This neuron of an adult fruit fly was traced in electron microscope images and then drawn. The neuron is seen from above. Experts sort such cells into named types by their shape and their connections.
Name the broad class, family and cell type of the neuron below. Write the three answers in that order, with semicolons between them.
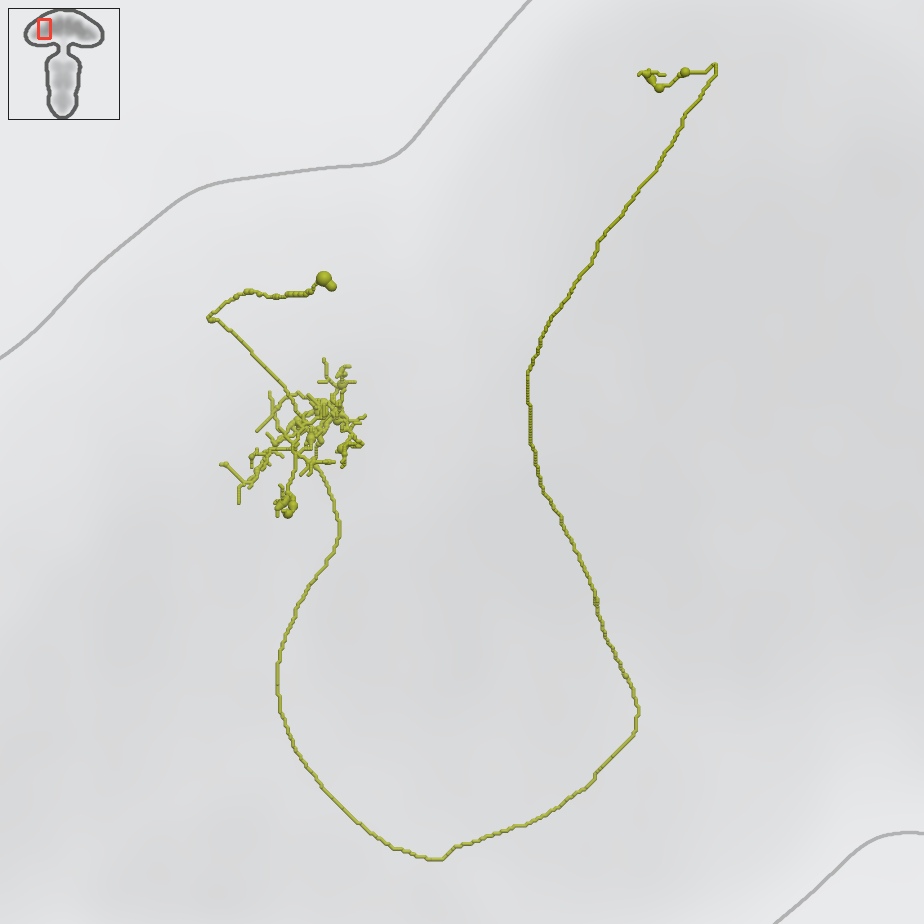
visual projection neuron; MeTu; MeTu3c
